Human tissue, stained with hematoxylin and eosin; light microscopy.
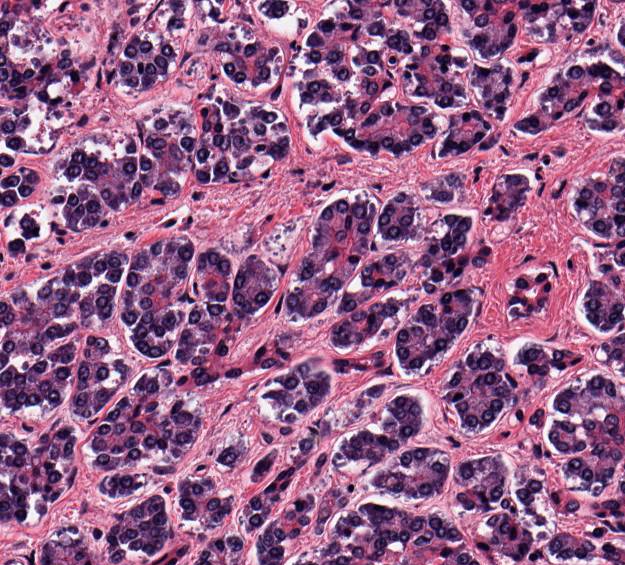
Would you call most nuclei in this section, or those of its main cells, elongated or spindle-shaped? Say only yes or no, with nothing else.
No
